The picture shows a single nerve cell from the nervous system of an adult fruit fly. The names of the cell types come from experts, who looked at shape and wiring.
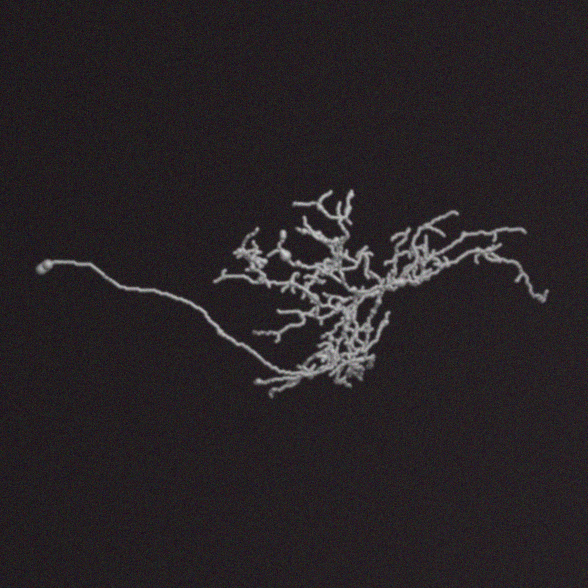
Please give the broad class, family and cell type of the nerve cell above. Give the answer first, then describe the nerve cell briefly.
This is a central-brain intrinsic neuron. The family is hemilineage MD_SA1. The cell type is GNG401. Its cell body lies on the left of the picture. The picture shows dozens of branch ends.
